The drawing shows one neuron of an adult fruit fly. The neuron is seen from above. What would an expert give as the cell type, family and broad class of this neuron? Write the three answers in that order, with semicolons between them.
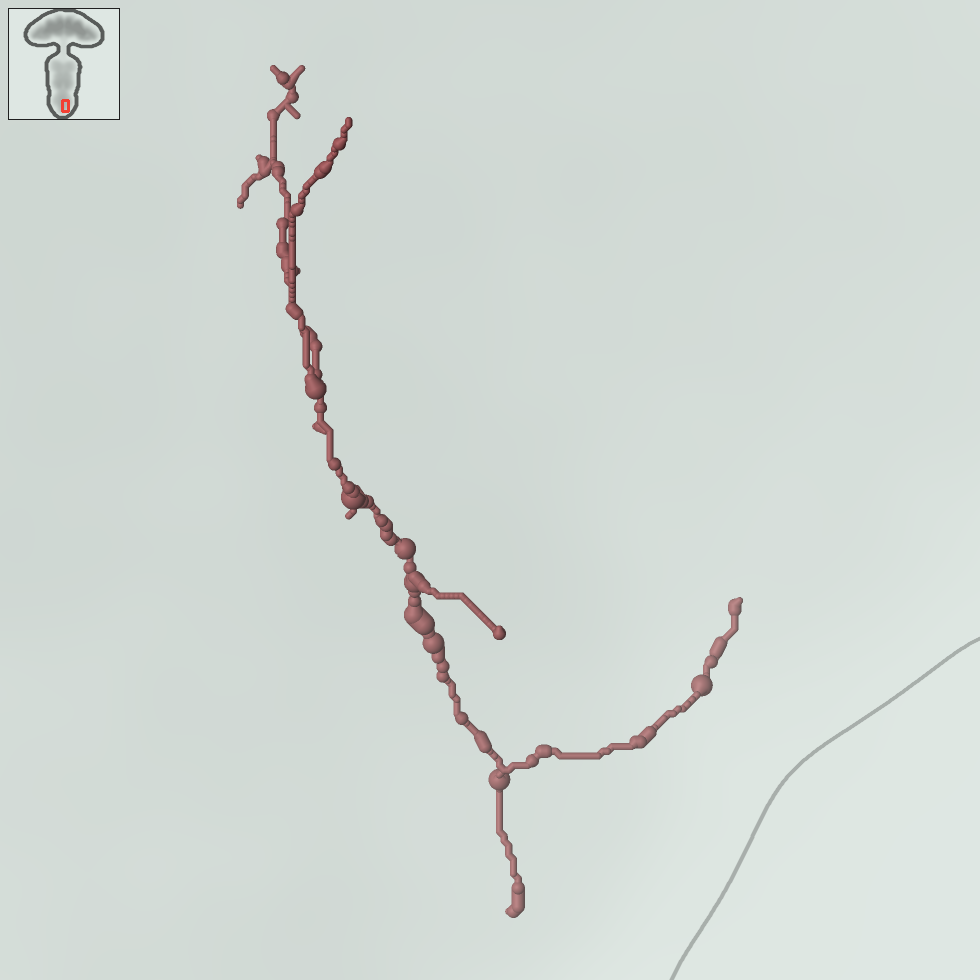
SNta43; class mechanosensory tactile; sensory neuron entering the nerve cord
